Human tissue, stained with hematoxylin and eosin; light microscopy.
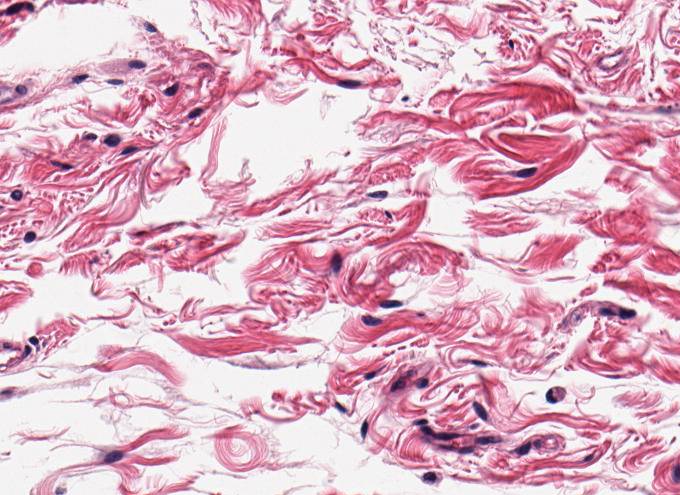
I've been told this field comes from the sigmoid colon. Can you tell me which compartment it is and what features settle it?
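Loose connective tissue makes up the whole field: pink fibre bundles separated by irregular clear spaces. The bundles are wavy and run in many directions. Nuclei are sparse relative to the fibrous material; most are dark, elongated and spindle-shaped, lying along the bundles.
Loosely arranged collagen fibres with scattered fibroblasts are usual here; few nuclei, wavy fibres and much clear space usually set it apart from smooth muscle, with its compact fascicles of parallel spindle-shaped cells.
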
